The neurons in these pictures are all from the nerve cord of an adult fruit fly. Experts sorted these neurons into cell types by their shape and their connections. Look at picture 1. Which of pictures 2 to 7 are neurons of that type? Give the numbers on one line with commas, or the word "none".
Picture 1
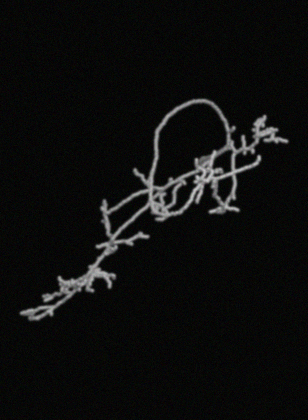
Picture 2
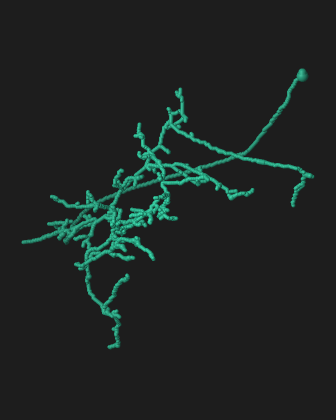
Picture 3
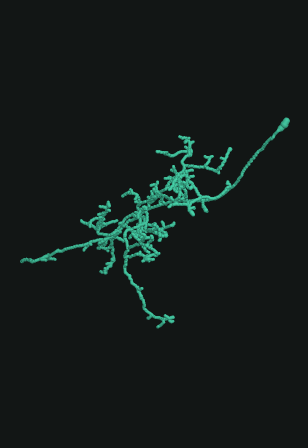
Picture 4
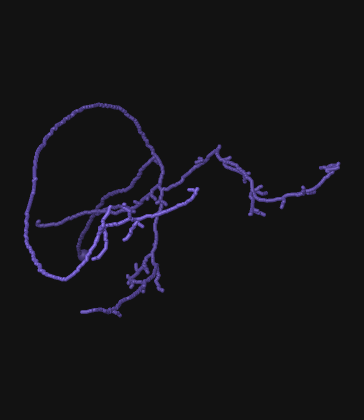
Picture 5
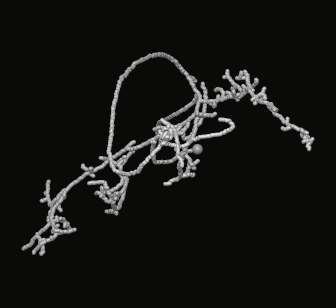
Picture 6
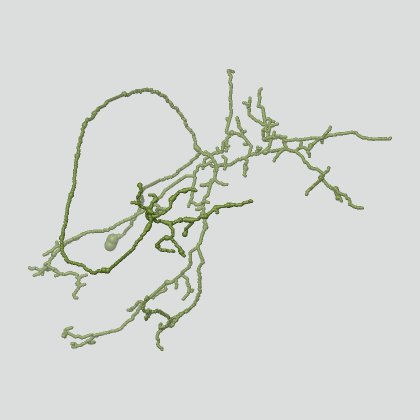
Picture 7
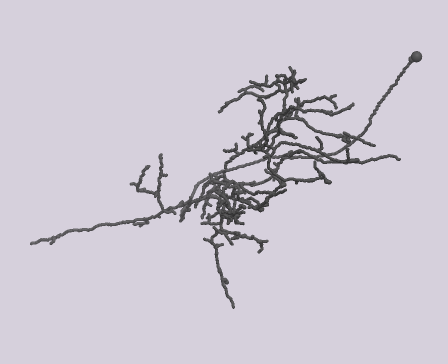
4, 5, 6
